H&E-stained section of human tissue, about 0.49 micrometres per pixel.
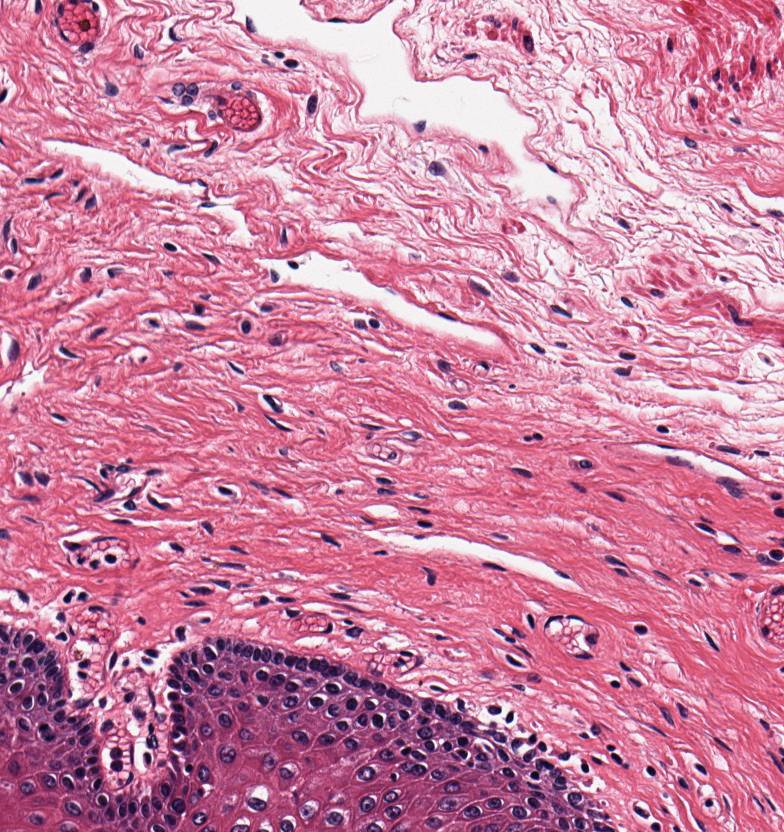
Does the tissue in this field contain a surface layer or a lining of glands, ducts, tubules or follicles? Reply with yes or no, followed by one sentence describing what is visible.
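Yes. The basal cells of the epithelium have crowded, dark nuclei that form a darker band along the border with the stroma.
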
